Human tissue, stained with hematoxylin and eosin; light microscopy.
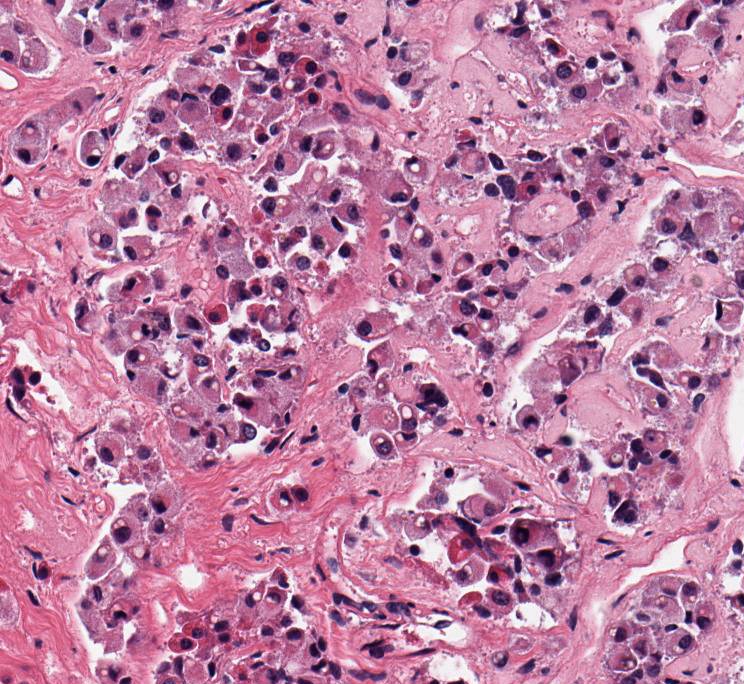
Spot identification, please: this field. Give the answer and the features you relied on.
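Pars distalis of the pituitary fills the field. On arrangement, large cells lie in nests and cords separated by bands of collagen throughout.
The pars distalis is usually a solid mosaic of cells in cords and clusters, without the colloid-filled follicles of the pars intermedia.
On lumens, none are formed within the nests. On the cells, they are large and polygonal, with abundant granular pink-purple cytoplasm. On the stroma, dense pink collagen runs in wavy bands, widest along the left edge.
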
